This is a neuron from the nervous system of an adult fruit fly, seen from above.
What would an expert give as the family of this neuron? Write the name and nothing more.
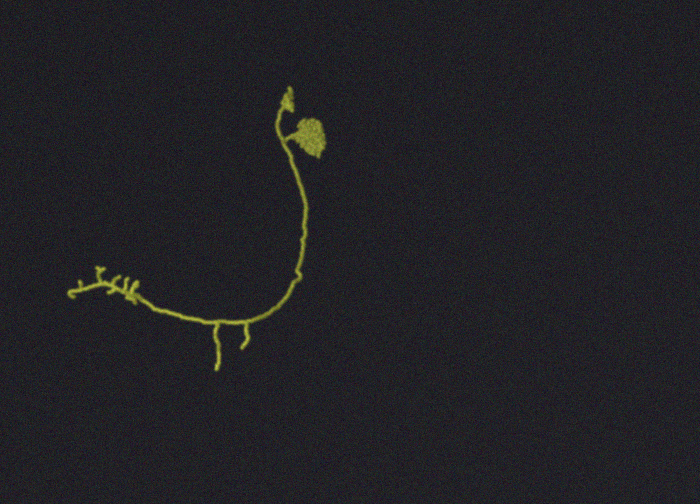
hemilineage ALad1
